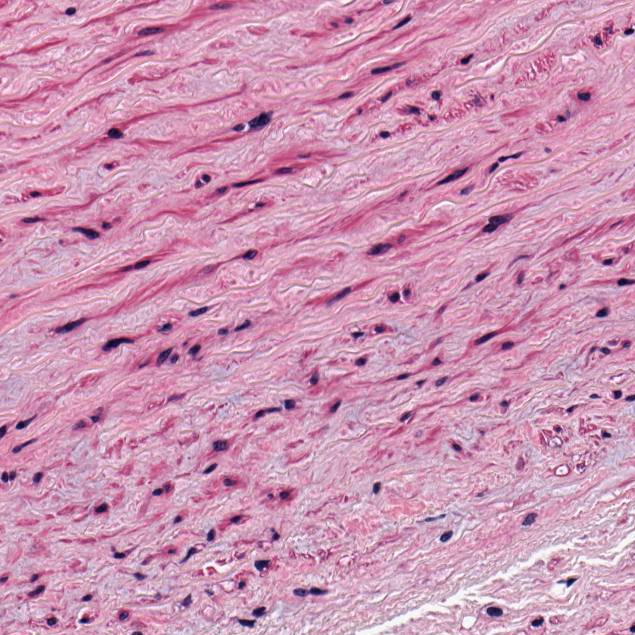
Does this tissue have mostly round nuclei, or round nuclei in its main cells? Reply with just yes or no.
No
